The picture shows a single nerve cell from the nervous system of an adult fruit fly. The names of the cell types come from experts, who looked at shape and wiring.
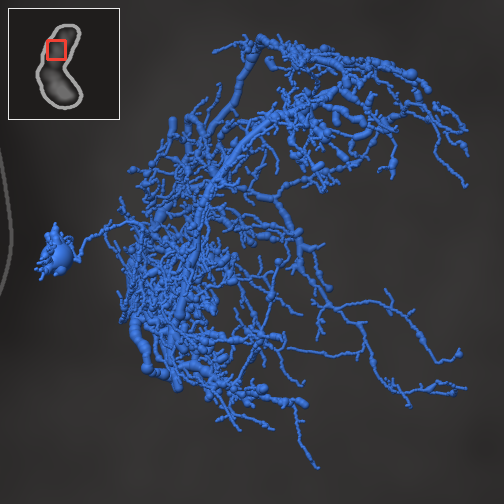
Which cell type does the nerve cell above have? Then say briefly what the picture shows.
It is of cell type IN14A001. Its broad class is nerve-cord intrinsic neuron. The picture shows more than a hundred branch ends. As drawn here it is about as wide as it is tall.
